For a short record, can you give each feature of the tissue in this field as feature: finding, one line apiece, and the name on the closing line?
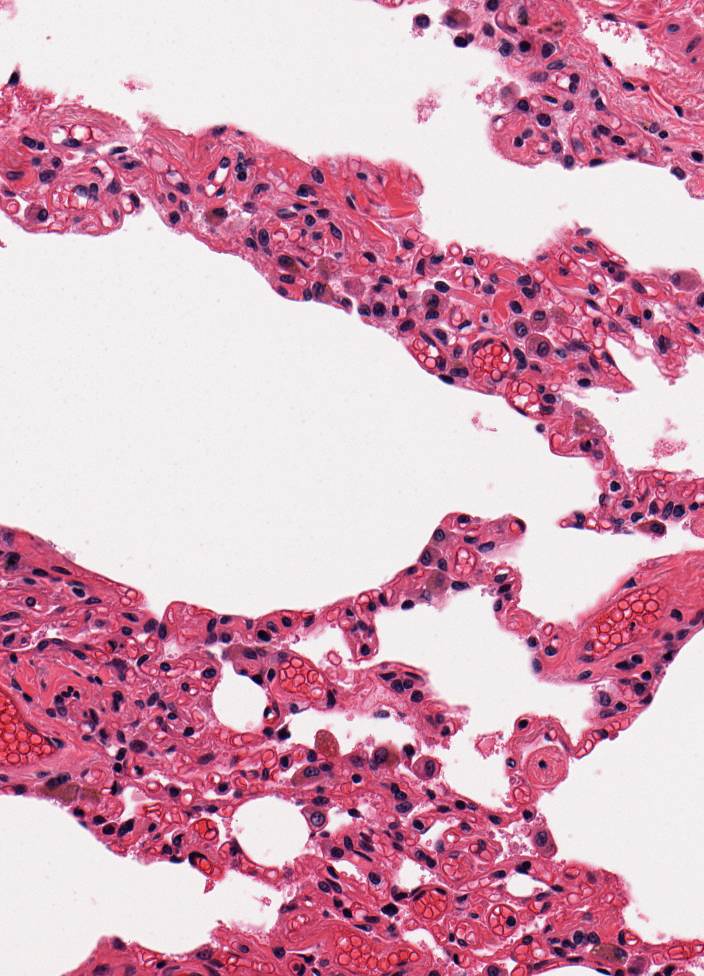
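Architecture: narrow irregular strands between large empty spaces
Bands: one across upper half, one across lower part
Strands: thickened by pink fibrous stroma with scattered small cells
Capillaries: many, small, round, packed with red blood cells
Nuclei: mostly small, dark, round to oval
Name: lung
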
